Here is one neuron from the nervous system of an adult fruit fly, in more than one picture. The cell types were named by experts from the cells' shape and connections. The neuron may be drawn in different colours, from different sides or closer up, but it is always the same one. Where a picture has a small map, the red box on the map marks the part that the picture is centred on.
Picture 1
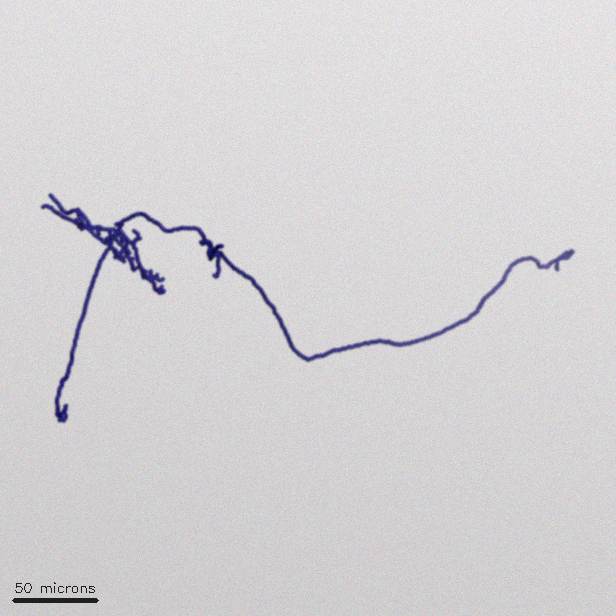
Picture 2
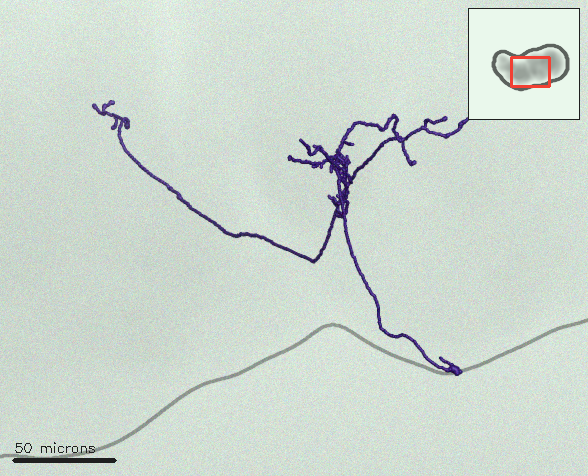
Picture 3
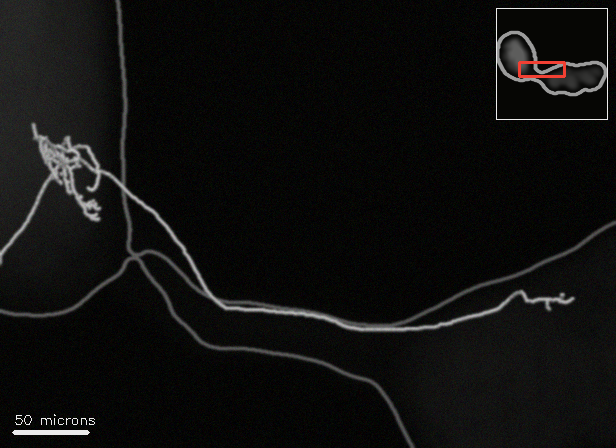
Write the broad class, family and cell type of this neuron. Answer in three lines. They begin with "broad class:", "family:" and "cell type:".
broad class: descending neuron
family: hemilineage LB6
cell type: DNg10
